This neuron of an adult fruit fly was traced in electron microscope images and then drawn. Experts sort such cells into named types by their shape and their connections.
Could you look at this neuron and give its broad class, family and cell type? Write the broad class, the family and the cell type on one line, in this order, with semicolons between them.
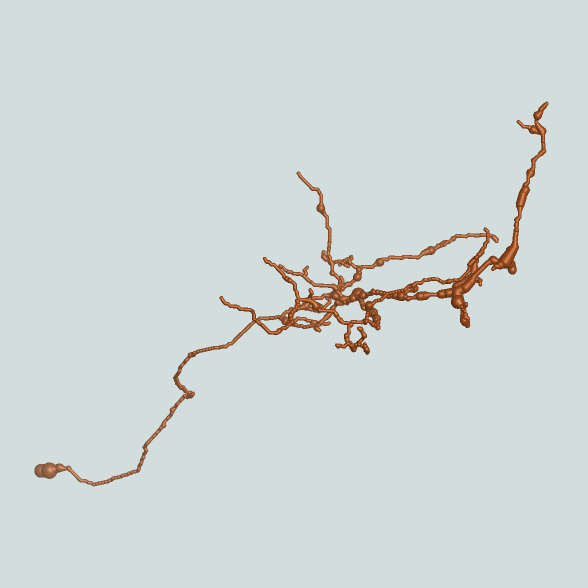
nerve-cord intrinsic neuron; hemilineage 14A; IN14A077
